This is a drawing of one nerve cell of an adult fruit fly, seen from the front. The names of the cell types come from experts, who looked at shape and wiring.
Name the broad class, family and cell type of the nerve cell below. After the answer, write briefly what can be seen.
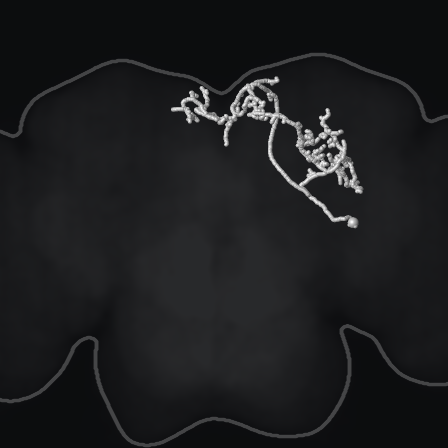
This is a central-brain intrinsic neuron. The family is hemilineage CREl1. It is of cell type SMP172. The cell body can be seen on the right of the picture. As drawn here it is wider than it is tall.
